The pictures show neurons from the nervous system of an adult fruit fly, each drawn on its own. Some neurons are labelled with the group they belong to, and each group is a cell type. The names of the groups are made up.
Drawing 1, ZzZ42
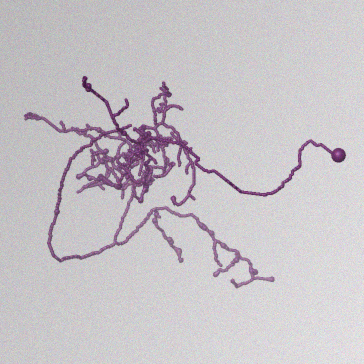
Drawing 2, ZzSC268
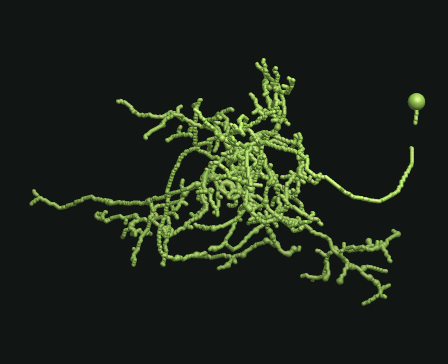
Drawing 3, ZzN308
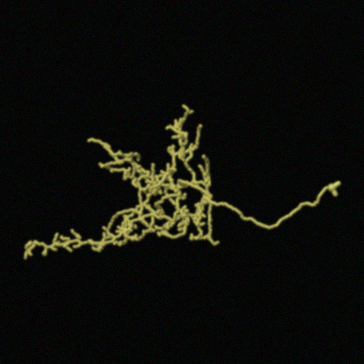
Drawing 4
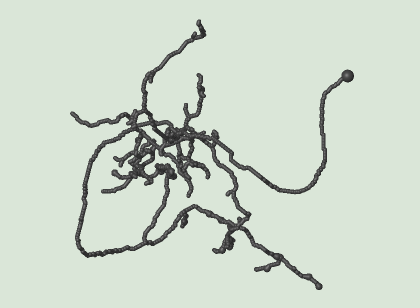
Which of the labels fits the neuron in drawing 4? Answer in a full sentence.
It belongs to ZzZ42.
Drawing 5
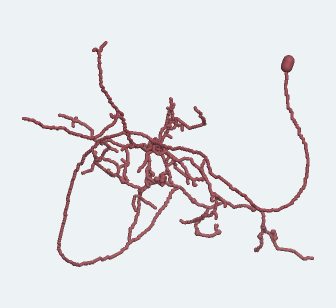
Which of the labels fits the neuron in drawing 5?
It belongs to ZzZ42.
